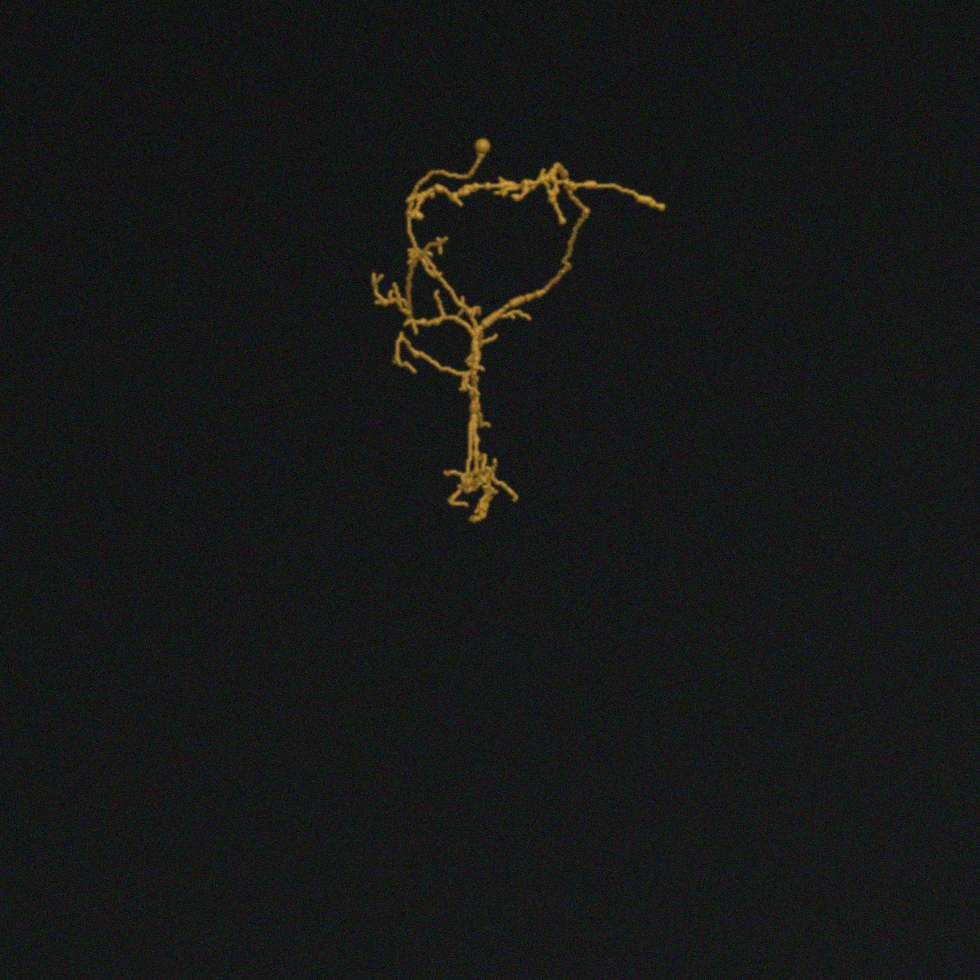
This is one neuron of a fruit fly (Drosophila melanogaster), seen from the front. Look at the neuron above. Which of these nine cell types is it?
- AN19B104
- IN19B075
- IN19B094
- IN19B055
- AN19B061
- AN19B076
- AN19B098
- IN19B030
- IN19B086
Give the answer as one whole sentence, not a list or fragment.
The neuron is categorized under cell type IN19B094.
